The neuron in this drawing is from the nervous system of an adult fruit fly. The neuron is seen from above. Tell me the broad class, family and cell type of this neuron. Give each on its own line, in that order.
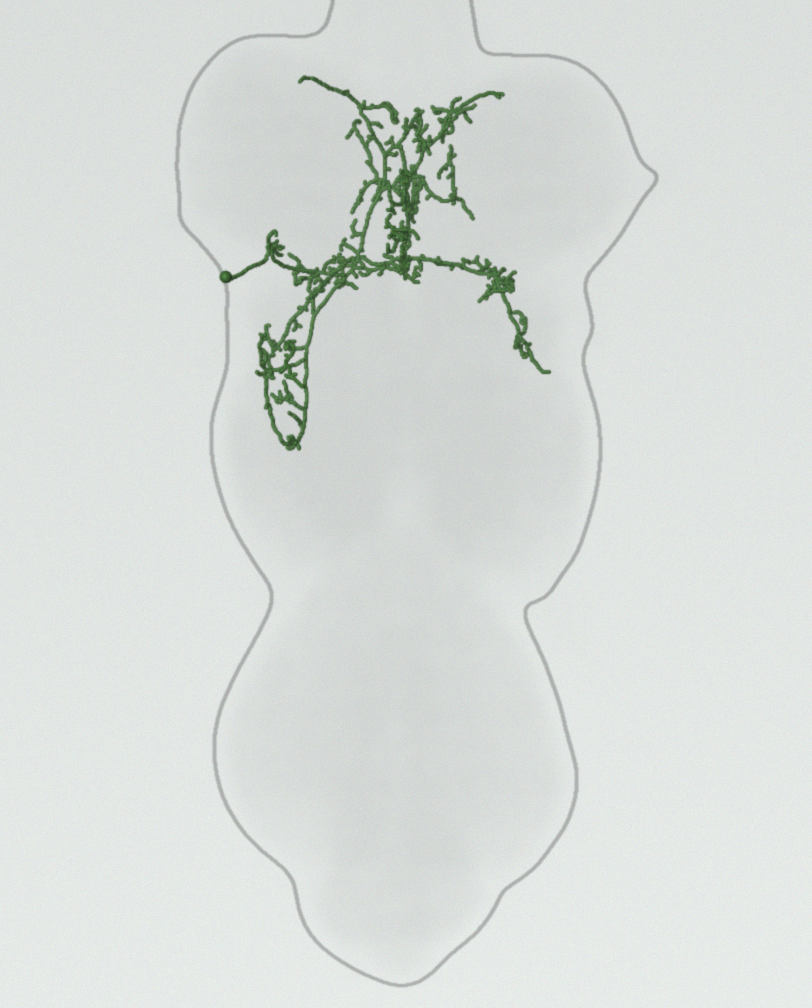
nerve-cord intrinsic neuron
hemilineage 11A
IN11A002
